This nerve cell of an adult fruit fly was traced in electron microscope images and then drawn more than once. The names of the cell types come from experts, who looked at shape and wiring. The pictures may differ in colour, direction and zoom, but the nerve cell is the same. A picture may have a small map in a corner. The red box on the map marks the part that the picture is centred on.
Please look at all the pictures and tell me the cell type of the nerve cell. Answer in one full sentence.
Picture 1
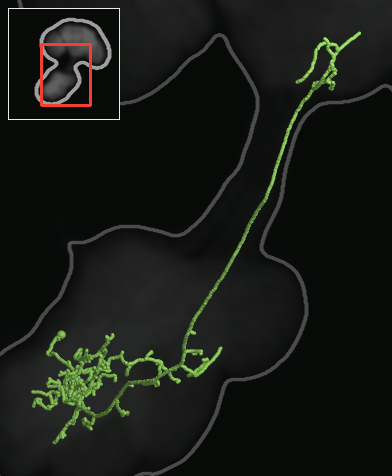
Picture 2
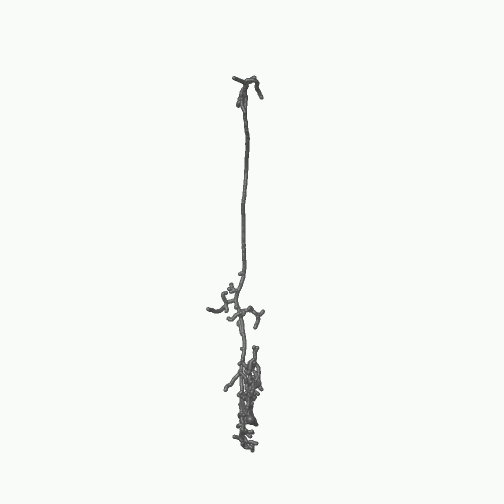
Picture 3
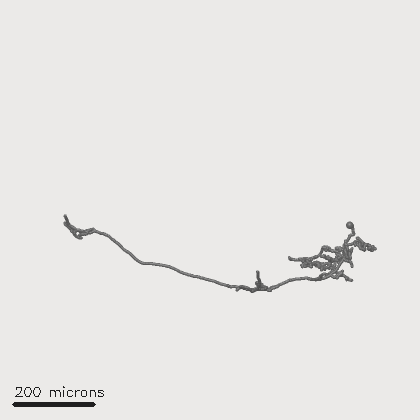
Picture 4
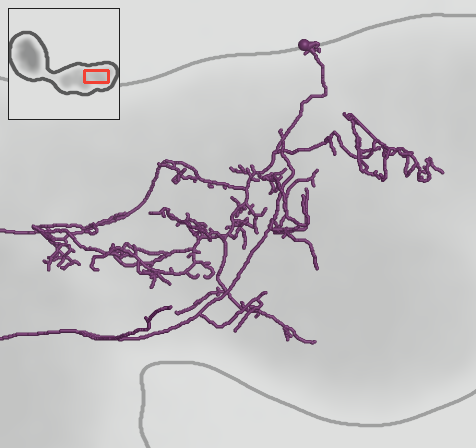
This particular nerve cell has the cell type AN05B045.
